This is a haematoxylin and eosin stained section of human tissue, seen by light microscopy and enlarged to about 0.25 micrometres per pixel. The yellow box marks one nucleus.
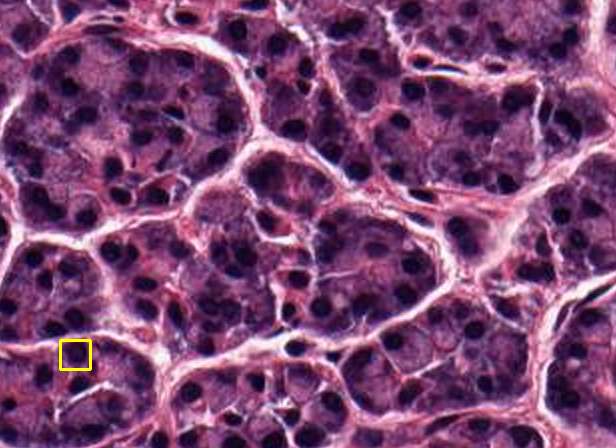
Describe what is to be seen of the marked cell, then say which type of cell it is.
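The nucleus is round and dark, about the same size as the neighbouring nuclei. The cell sits at the edge of a tightly packed cluster of cells, just beneath a thin pale pink fibrous band that separates this cluster from the next. It is a pancreatic acinar cell.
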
